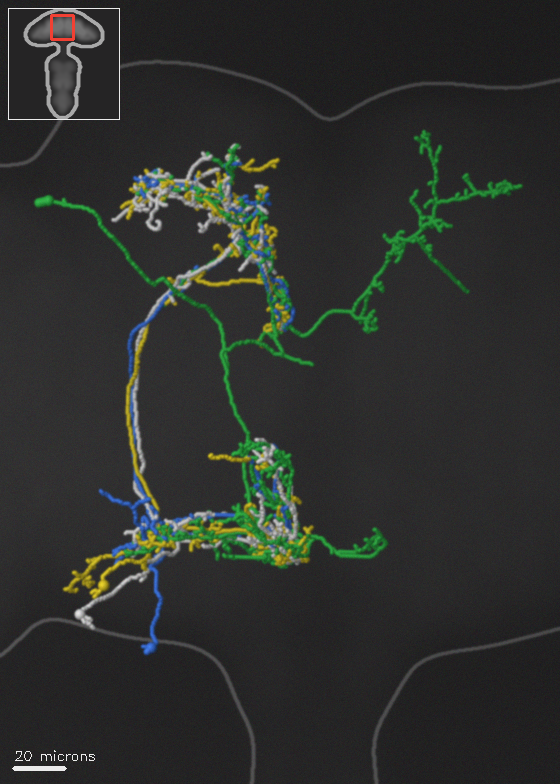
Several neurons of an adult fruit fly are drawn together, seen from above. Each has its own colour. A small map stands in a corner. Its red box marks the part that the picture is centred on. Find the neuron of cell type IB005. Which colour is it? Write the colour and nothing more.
green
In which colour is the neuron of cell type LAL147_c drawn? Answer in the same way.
yellow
